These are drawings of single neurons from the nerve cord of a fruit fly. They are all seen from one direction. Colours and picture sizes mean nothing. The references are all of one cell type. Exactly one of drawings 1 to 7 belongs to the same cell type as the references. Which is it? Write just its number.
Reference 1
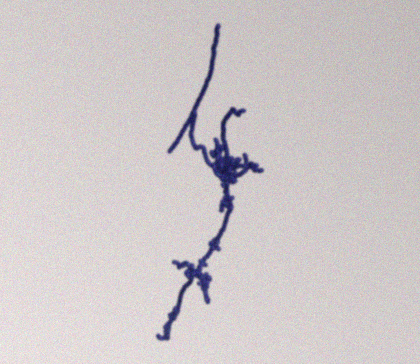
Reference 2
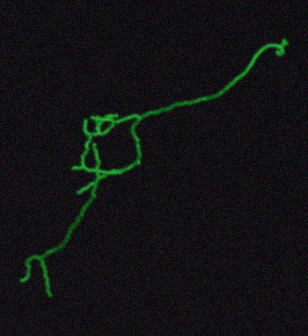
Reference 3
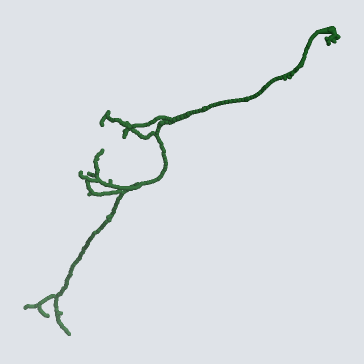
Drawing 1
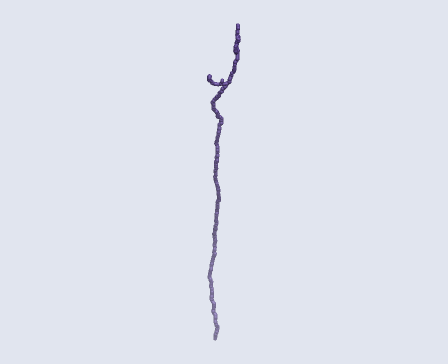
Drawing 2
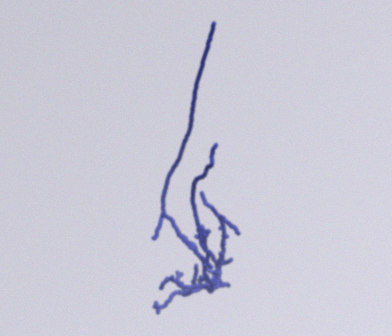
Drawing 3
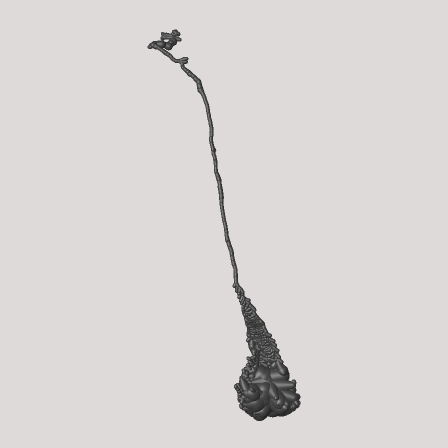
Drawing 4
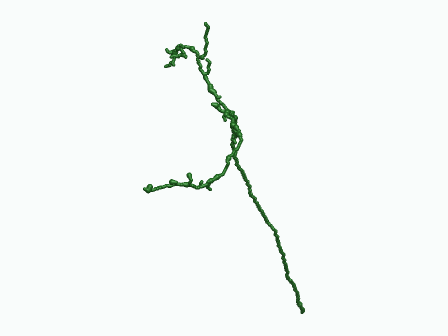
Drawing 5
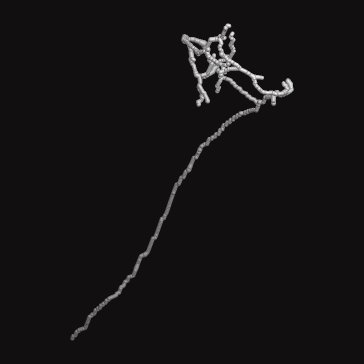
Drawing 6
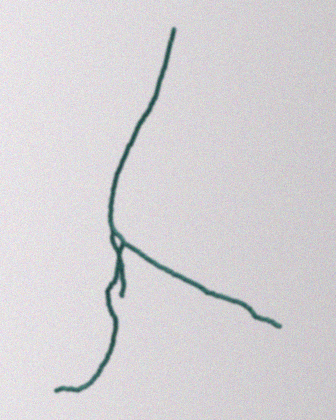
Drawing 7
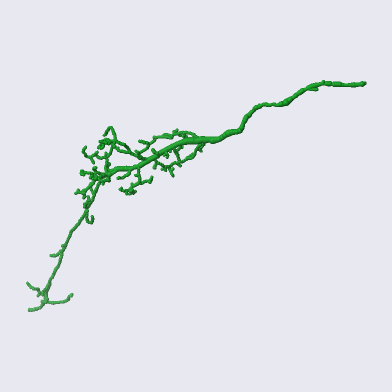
6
